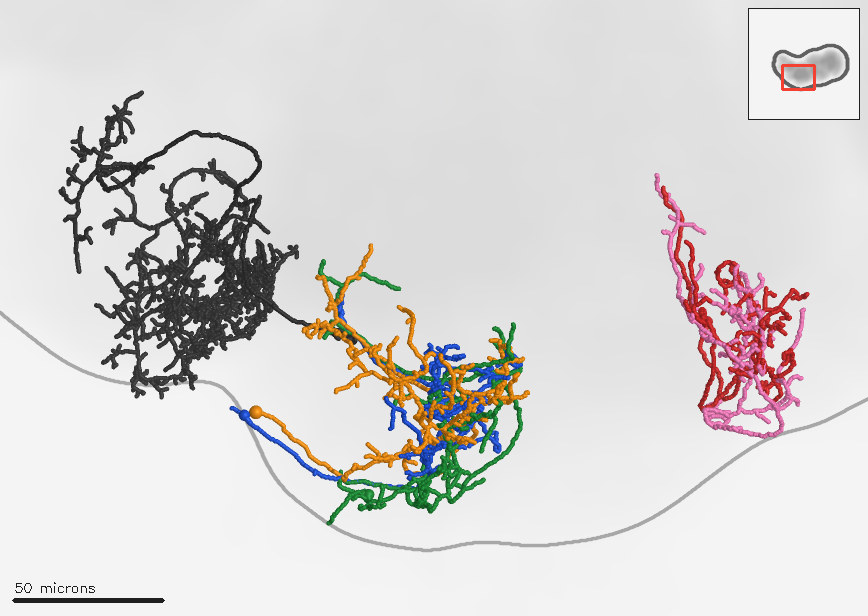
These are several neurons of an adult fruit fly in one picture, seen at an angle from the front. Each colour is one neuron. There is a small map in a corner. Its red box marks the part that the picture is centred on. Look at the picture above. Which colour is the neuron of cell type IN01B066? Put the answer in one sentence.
The colour is pink.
